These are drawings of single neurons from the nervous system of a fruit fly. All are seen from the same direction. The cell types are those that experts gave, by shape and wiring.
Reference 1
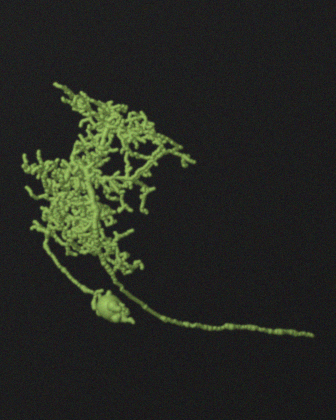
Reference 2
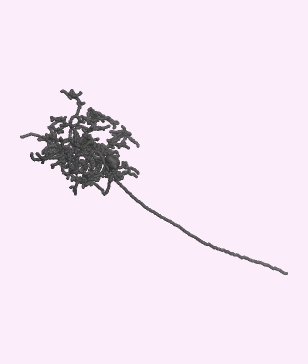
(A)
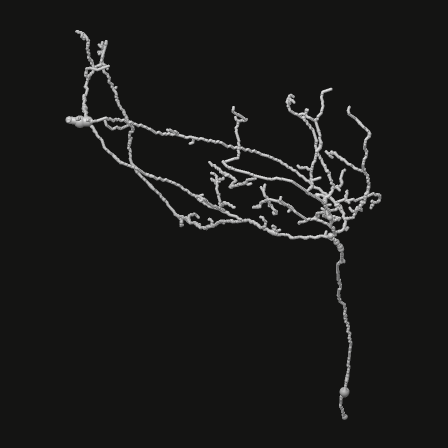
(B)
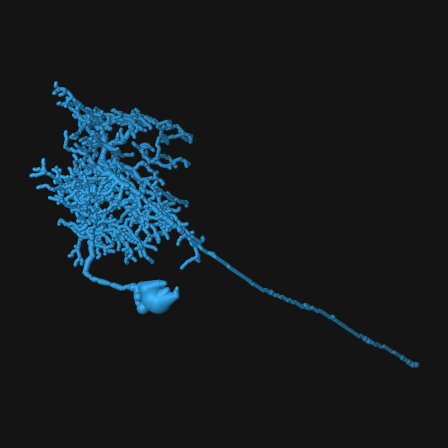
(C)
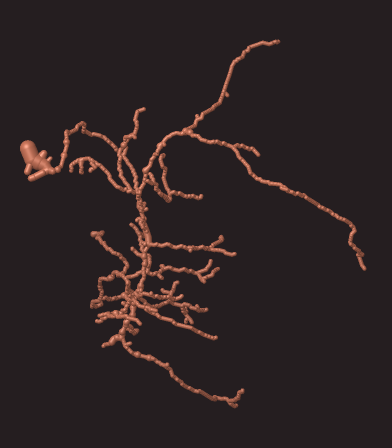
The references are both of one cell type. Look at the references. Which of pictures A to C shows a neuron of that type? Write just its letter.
B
